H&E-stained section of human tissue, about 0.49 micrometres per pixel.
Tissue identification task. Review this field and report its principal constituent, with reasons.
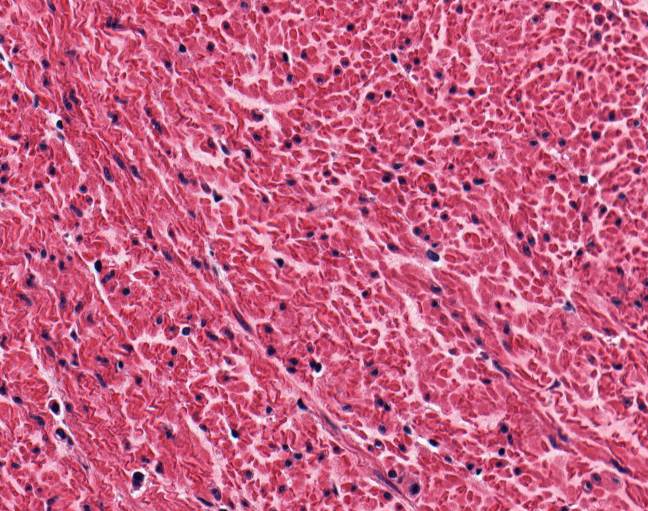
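I'd call this smooth muscle: densely packed eosinophilic fibres fill the whole field, with no epithelium or glands. Lower left, the fibres run lengthwise on a diagonal from upper left to lower right; upper right, they are cut across or obliquely into short irregular profiles.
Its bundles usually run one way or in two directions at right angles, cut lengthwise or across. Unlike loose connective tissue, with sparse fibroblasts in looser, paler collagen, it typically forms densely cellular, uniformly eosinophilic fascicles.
Nuclei are small, dark blue and round to oval, scattered singly.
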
